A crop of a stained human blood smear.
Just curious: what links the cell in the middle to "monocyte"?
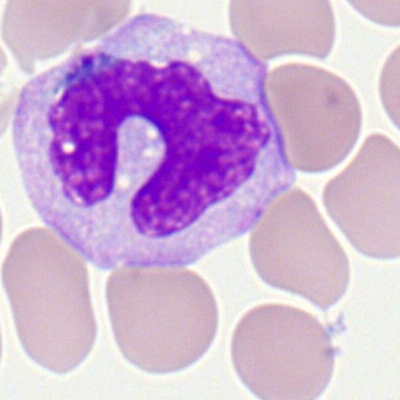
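Checking this monocyte, I start with the nucleus: folded into a horseshoe shape, its deep notch opening downward.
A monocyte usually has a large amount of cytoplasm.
That fits, since the cytoplasm here is abundant, a wide rim around the nucleus, with a fine, faint granularity throughout.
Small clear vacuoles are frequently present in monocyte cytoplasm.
Several small clear spots are scattered over this cell, though some of them lie over the nucleus rather than the cytoplasm.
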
